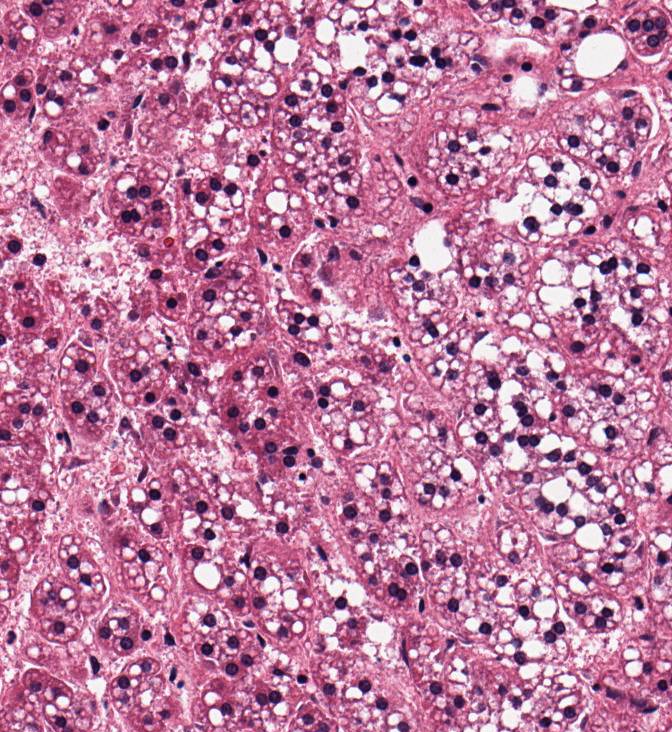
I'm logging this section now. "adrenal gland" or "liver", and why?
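This is adrenal gland. Look at the cytoplasm: most cells are filled with many small, clear, round vacuoles, so they look foamy.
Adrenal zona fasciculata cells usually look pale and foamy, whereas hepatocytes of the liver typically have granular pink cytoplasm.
Vacuolation is heaviest in the right half, and cells on the left have more solid pink cytoplasm. The septa between the nests are delicate, with only occasional flattened spindle-shaped nuclei, and the nests hold no gland lumens or ducts.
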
